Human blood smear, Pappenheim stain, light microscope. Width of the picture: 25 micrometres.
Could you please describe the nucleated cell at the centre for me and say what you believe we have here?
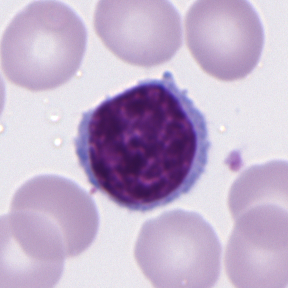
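The cell measures about 12 micrometres across. Its nucleus is round in outline, about 10 micrometres across, and fills about 80% of the cell's area; the chromatin is dark purple and coarsely clumped. No distinct granules are seen in the cytoplasm, whose outer edge is slightly ragged rather than smooth, with a small rounded knob projecting from the top edge. The cell is a typical lymphocyte.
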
